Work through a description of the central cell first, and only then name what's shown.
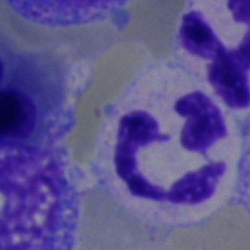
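I see a nucleus split into separate lobes, set out in a ring-like curve. Those lobes surround a central area of pale cytoplasm. The cytoplasm is abundant and pale lilac-grey, with fine, faint pinkish granules in it. This is a segmented neutrophil.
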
